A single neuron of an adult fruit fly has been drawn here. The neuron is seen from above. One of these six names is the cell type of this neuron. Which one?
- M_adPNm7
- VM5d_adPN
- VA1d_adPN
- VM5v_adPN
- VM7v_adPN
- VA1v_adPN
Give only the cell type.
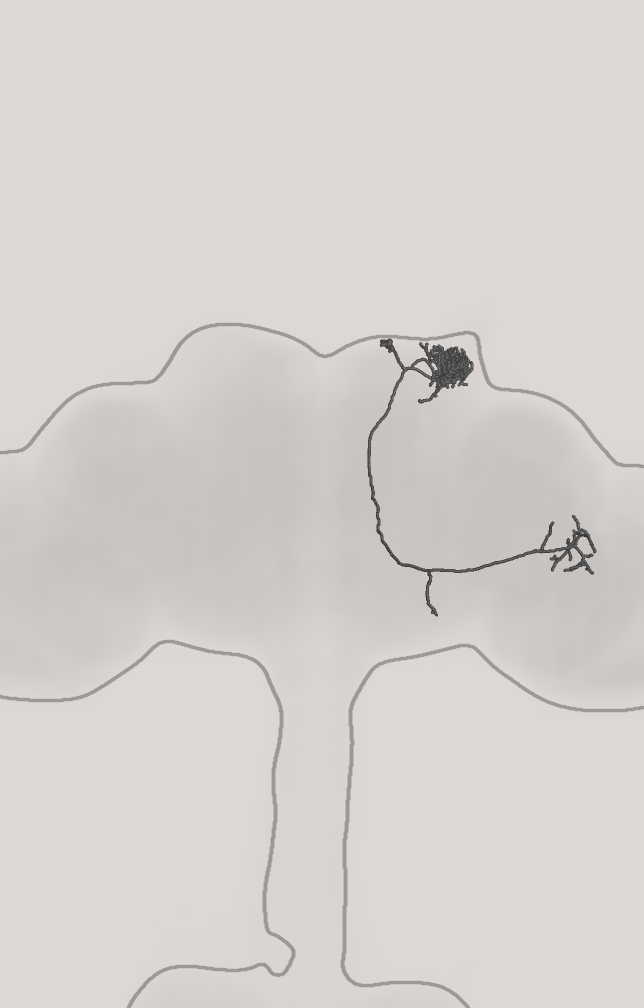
VA1v_adPN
